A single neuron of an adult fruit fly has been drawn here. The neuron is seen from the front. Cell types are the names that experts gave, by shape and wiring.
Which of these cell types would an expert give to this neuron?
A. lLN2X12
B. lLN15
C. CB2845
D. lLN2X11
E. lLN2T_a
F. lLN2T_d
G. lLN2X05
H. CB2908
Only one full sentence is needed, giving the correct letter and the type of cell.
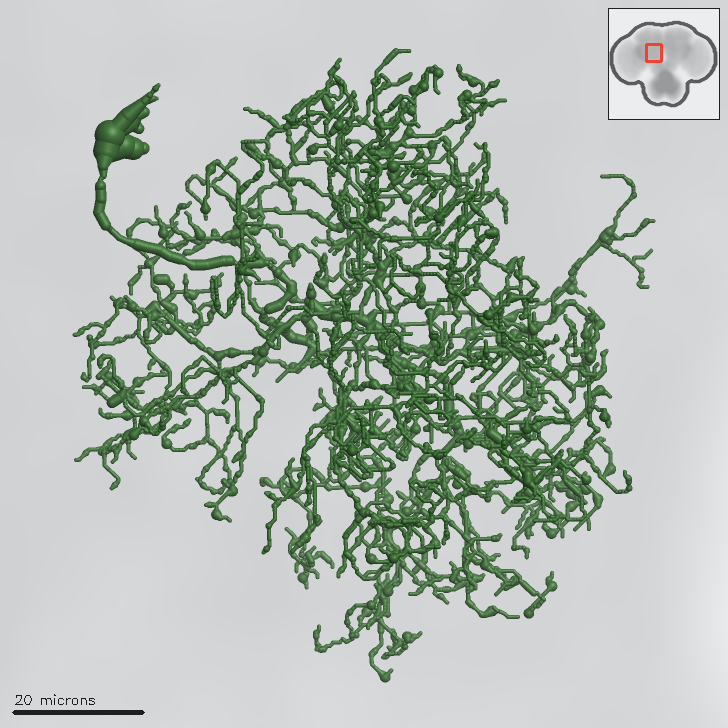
Option A, which reads lLN2X12, is the cell type of the neuron.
